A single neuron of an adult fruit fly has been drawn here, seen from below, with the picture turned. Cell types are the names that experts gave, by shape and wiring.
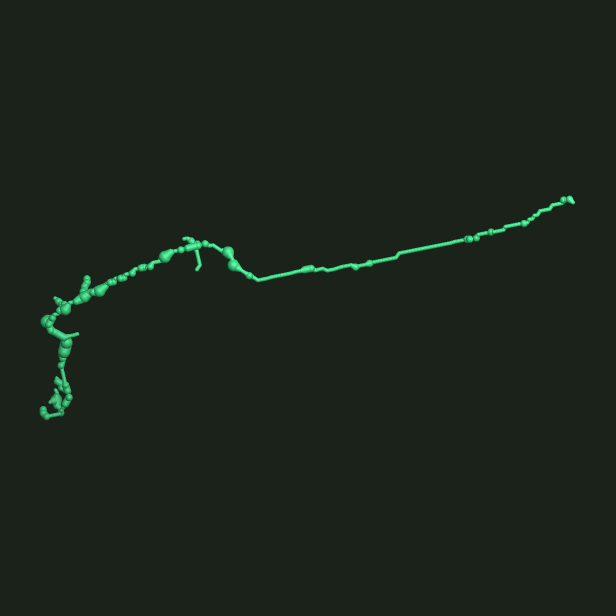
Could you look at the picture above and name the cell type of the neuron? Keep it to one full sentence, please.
So far as cell type goes, this neuron is SNta28.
